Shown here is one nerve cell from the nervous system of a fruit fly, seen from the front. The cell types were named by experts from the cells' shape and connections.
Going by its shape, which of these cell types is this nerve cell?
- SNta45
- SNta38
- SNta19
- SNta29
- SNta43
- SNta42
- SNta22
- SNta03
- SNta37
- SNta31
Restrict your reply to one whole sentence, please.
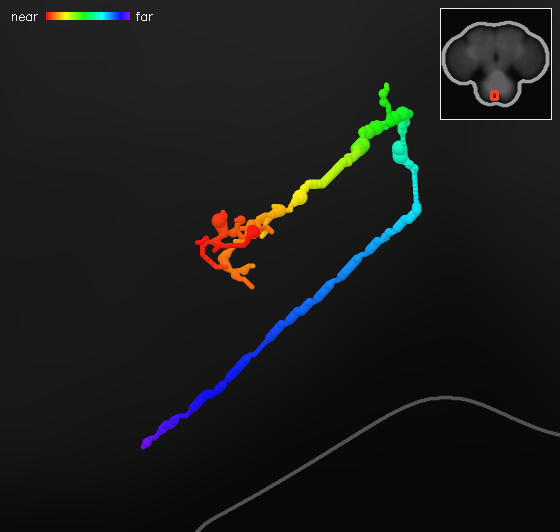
This nerve cell is assigned to the cell type SNta19.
